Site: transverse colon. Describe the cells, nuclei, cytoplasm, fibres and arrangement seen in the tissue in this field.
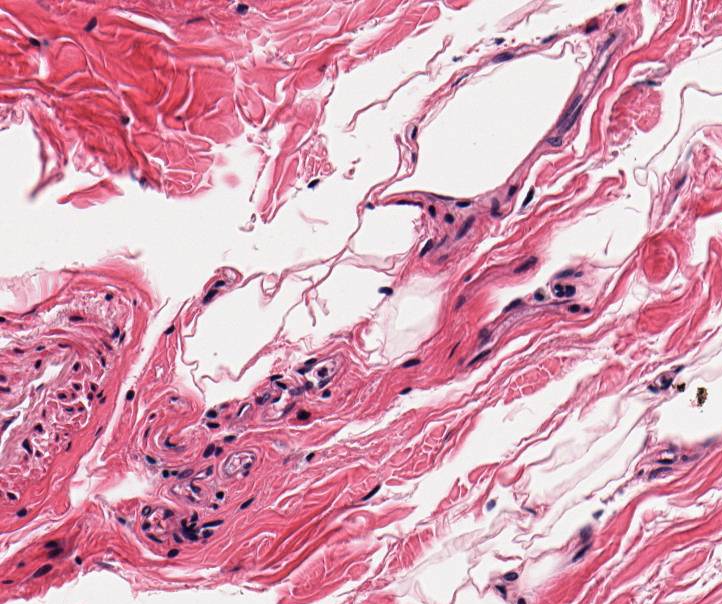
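You'll see bright pink collagen bundles here, with only scattered nuclei in them. Most of those nuclei are dark, elongated and spindle-shaped, lying along the bundles. They crowd most in the lower left and lower centre. There's no epithelium anywhere in the field.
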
